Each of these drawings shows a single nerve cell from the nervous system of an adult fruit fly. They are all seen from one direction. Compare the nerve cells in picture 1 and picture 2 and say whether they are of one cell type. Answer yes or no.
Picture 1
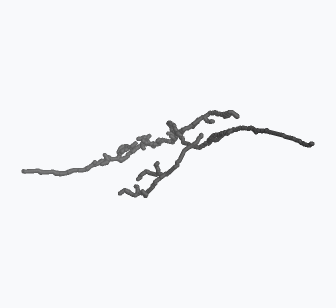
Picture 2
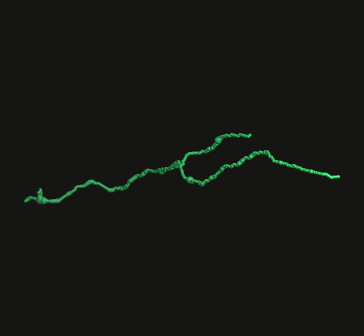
yes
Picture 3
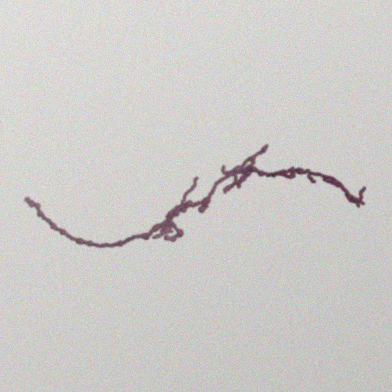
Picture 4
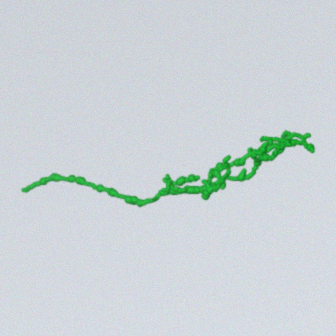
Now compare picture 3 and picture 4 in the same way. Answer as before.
yes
